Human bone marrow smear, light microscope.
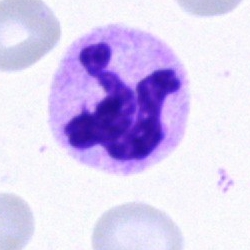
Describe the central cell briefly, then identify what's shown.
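Round, smooth outline on this one. The chromatin's dark purple and coarsely clumped, and there aren't any vacuoles in the cytoplasm. That's a segmented neutrophil.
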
